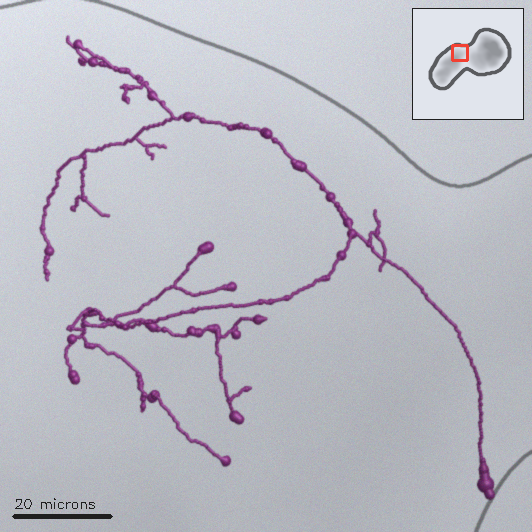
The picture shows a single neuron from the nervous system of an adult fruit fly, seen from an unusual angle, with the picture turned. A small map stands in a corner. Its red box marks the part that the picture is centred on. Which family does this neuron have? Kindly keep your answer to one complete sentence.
It is family hemilineage 09A that this neuron belongs to.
